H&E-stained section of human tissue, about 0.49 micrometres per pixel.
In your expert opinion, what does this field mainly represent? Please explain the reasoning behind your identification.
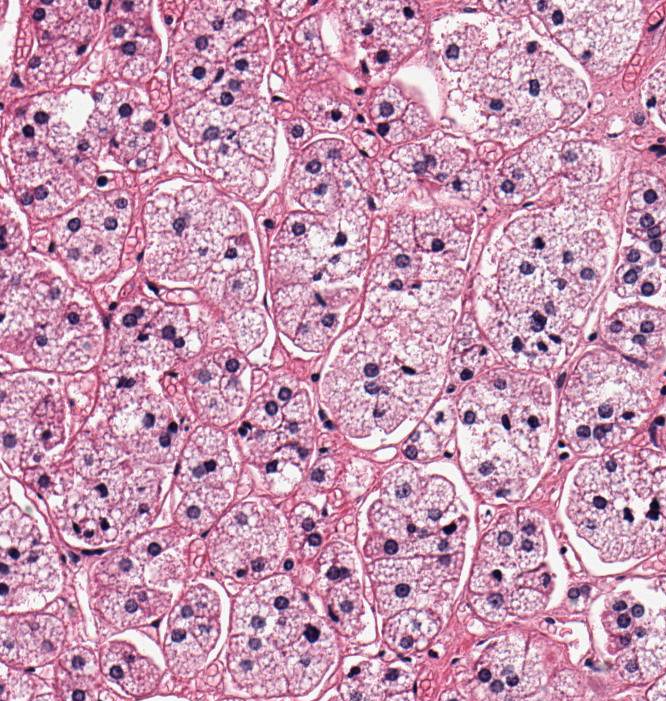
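Zona fasciculata of the adrenal gland. Cytoplasm abundant, pale, finely bubbly with many small clear vacuoles.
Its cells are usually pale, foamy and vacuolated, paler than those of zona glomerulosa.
Cells grouped in rounded nests and short cords; delicate pink fibrous partitions carry a few flattened dark nuclei. No lumens or tubules.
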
